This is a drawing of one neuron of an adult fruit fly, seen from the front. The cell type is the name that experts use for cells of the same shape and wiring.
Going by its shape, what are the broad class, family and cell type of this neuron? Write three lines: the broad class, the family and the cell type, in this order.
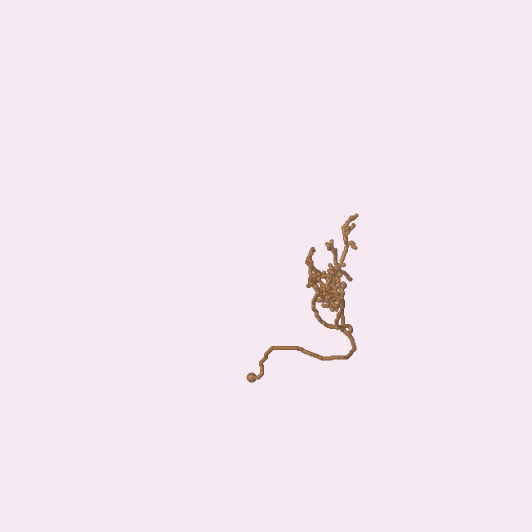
nerve-cord intrinsic neuron
hemilineage 14A
IN14A057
